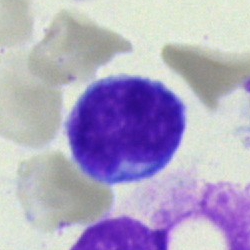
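Blast, centre of a stained bone marrow smear. Its chromatin is dark purple, with small paler specks scattered through it, and the cytoplasm is scant, a thin dark blue rim at most. There's a small pale patch at the lower edge, and you won't find distinct granules anywhere in it.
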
